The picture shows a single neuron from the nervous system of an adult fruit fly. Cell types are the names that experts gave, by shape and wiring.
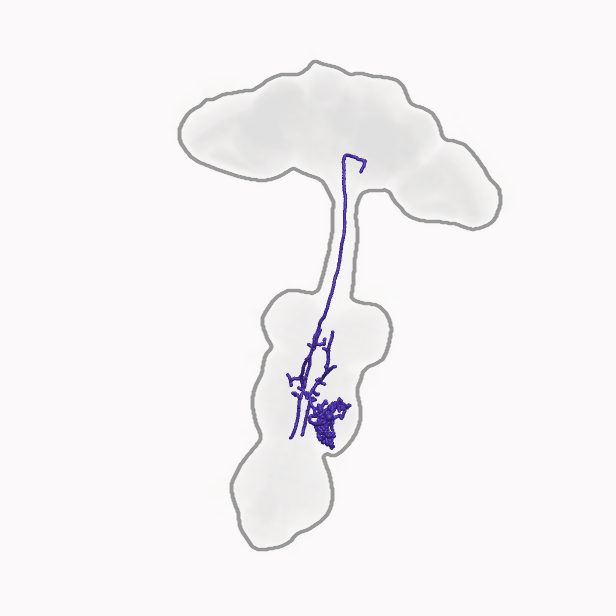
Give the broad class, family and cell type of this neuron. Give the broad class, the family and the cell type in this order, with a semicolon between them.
ascending neuron; hemilineage 05B; AN05B104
